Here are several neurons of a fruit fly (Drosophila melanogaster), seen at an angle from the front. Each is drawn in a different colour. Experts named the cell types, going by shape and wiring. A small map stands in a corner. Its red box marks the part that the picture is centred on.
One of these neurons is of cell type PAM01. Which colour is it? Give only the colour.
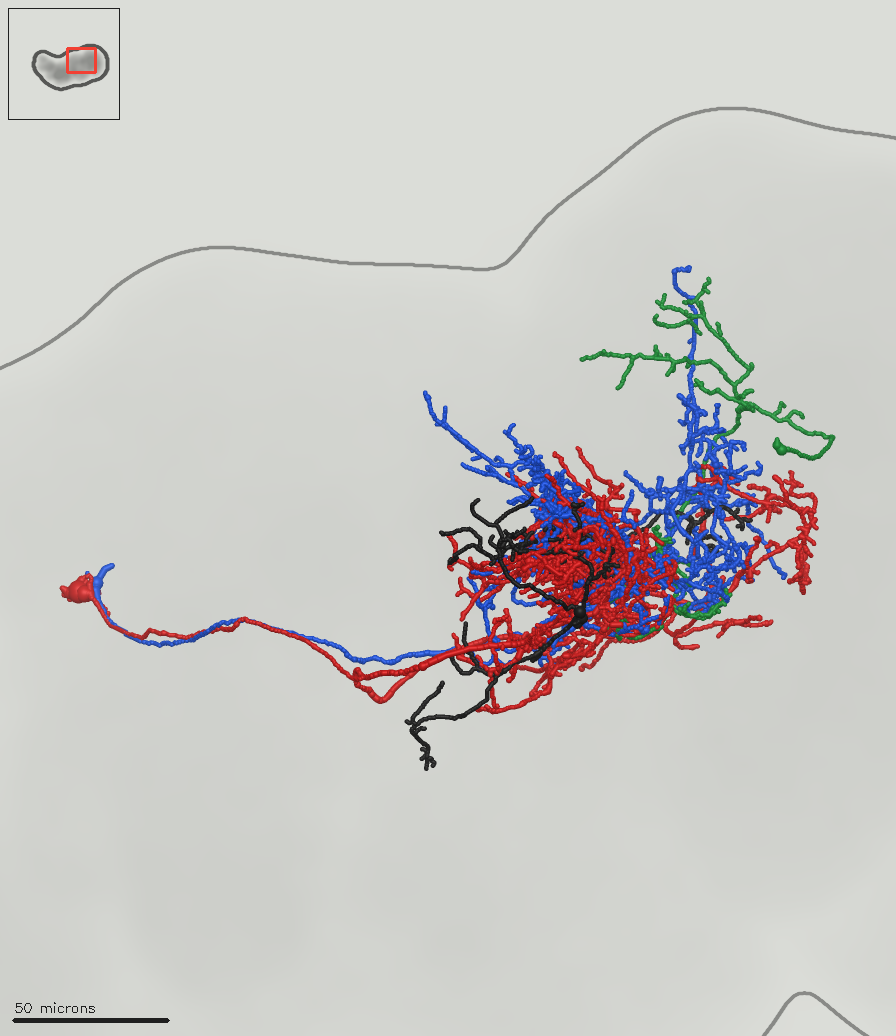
green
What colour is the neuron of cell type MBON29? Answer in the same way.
blue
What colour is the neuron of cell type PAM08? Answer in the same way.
black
